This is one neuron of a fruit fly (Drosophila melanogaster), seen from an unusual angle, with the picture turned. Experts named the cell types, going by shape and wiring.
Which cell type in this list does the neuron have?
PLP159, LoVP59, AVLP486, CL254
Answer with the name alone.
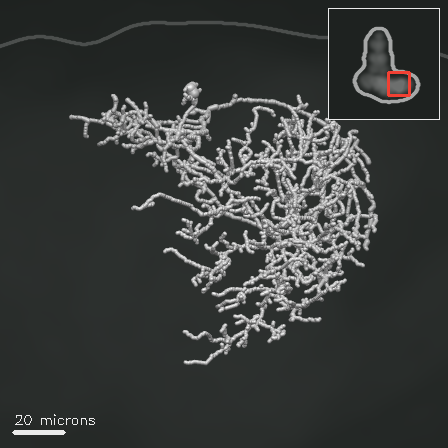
LoVP59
